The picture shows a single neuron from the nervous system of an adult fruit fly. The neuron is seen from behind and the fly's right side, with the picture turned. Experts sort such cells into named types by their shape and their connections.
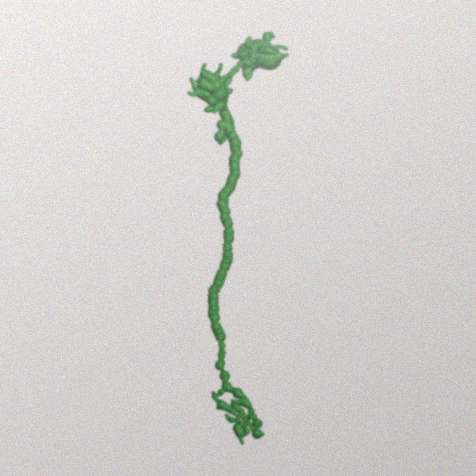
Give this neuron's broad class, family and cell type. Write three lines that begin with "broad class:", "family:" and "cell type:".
broad class: optic-lobe intrinsic neuron
family: T
cell type: T1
